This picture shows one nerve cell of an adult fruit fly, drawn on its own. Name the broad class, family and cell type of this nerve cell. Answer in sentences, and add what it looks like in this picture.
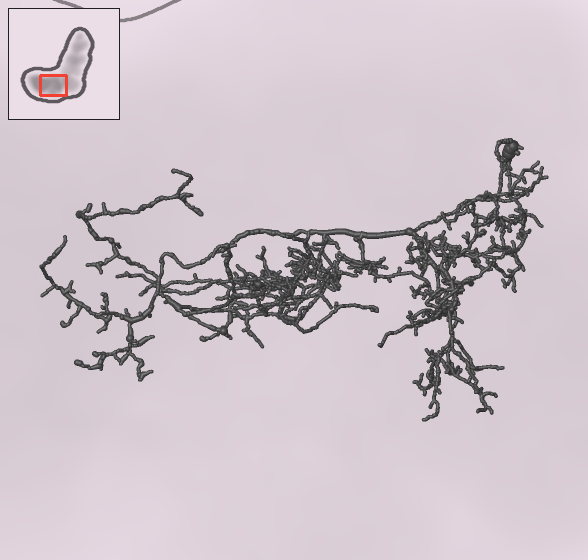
It is a central-brain intrinsic neuron. Its family is hemilineage LHl2_dorsal. The cell type is AVLP749m. As drawn here it is wider than it is tall.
